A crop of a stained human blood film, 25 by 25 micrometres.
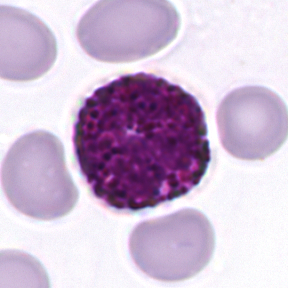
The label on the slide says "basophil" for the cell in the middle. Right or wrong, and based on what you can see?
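Yes, basophil fits this cell. Decisive: coarse dark purple granules fill the whole cell and lie over the nucleus, hiding its shape.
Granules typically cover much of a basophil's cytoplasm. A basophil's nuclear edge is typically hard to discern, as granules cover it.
No pale granule-free rim at the cell edge. Hidden nucleus: nucleoli cannot be checked.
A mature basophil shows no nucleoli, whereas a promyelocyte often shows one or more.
Also: small paler pink patch near lower right edge; no surface projections; no red cells touched.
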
